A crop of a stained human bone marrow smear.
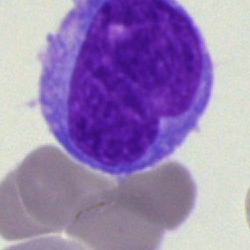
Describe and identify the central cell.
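Roughly oval, the cell is taller than it is wide. The nucleus fills most of the cell and sits toward the right side, with a shallow notch in its lower right edge. No granules are visible in the cytoplasm. It is a blast.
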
